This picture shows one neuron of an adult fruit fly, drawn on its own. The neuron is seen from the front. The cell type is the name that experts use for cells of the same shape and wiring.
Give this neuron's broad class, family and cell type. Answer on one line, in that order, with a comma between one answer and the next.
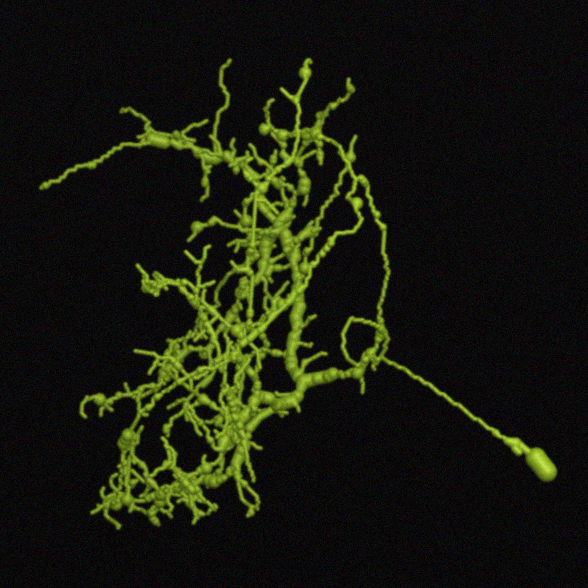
nerve-cord intrinsic neuron, hemilineage 16B, IN16B098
